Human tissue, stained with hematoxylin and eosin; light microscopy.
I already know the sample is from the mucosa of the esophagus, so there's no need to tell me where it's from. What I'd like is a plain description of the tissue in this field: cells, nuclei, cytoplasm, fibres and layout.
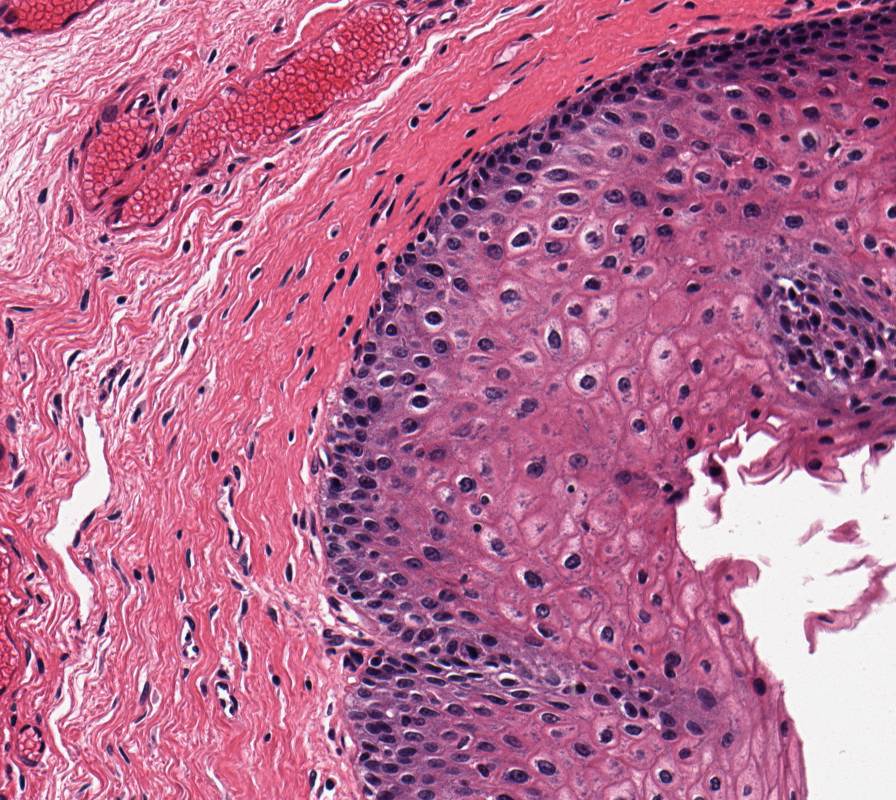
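Epithelial basal cells, left, beside connective tissue: band of small crowded dark nuclei. Above: large polygonal cells, pale pink cytoplasm, distinct borders, round central nuclei. Right edge: flattened surface flakes fraying into empty white space. Upper right, intraepithelial: cluster of small dark-nucleated cells against paler ones.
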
